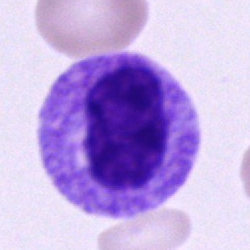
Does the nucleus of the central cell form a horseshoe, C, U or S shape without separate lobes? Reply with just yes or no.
No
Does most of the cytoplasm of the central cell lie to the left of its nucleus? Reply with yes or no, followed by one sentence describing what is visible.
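Yes. The nucleus sits slightly off-centre toward the right side of the cell.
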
